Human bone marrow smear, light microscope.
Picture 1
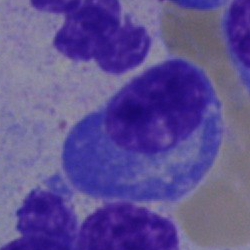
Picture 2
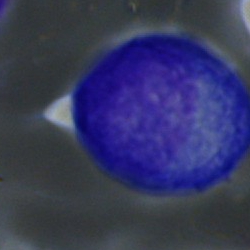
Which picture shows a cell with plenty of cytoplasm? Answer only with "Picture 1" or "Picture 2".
Picture 1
